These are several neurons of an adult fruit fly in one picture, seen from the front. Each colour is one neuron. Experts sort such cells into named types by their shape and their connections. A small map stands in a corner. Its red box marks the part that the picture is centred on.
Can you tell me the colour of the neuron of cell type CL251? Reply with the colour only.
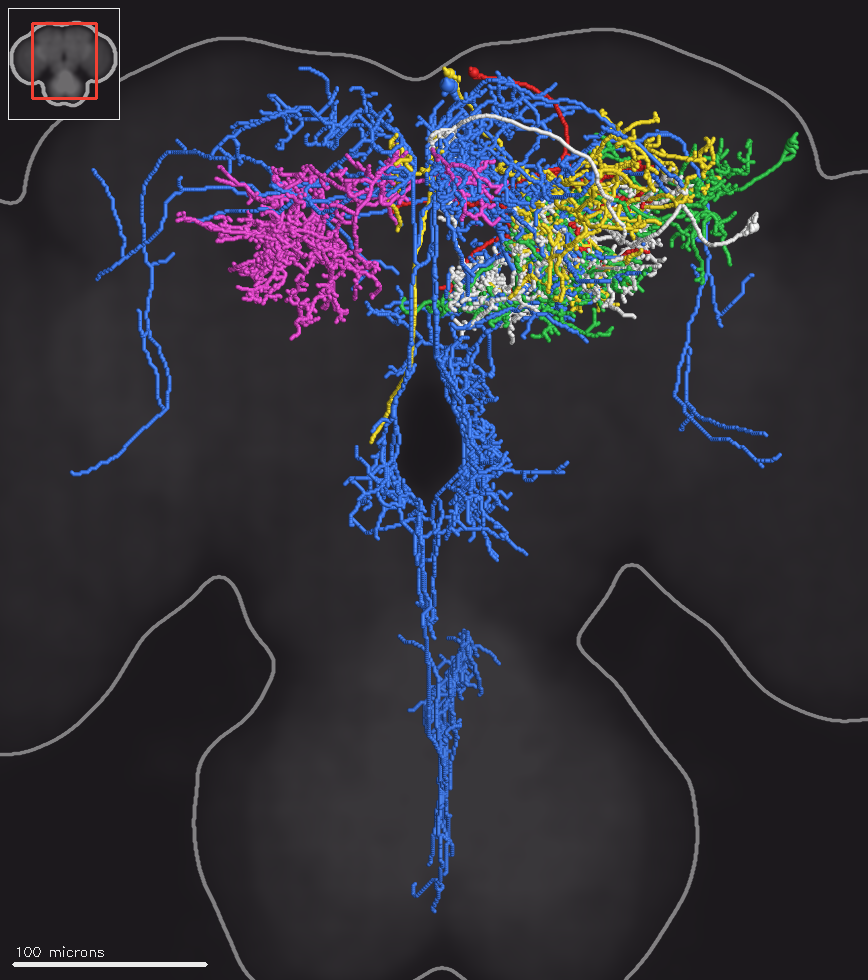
yellow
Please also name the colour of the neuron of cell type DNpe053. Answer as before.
blue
